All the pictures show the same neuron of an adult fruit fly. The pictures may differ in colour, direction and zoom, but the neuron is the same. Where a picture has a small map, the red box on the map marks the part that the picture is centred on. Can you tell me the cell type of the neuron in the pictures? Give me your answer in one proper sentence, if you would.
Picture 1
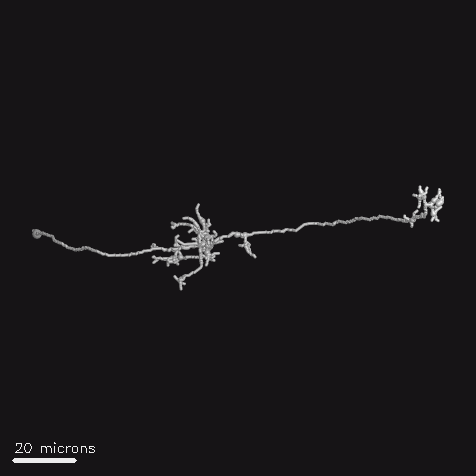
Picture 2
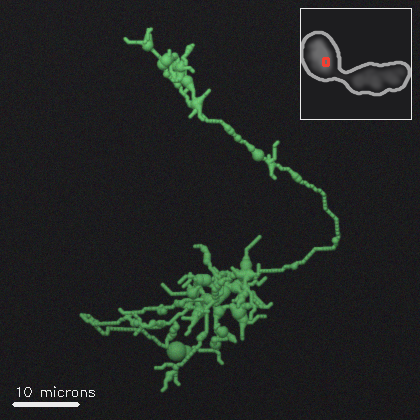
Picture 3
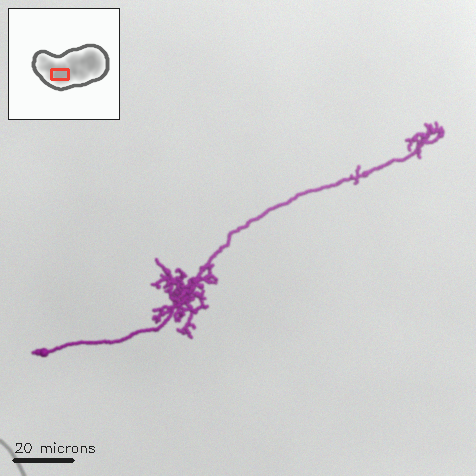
The cell type of this neuron is Tm5b.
